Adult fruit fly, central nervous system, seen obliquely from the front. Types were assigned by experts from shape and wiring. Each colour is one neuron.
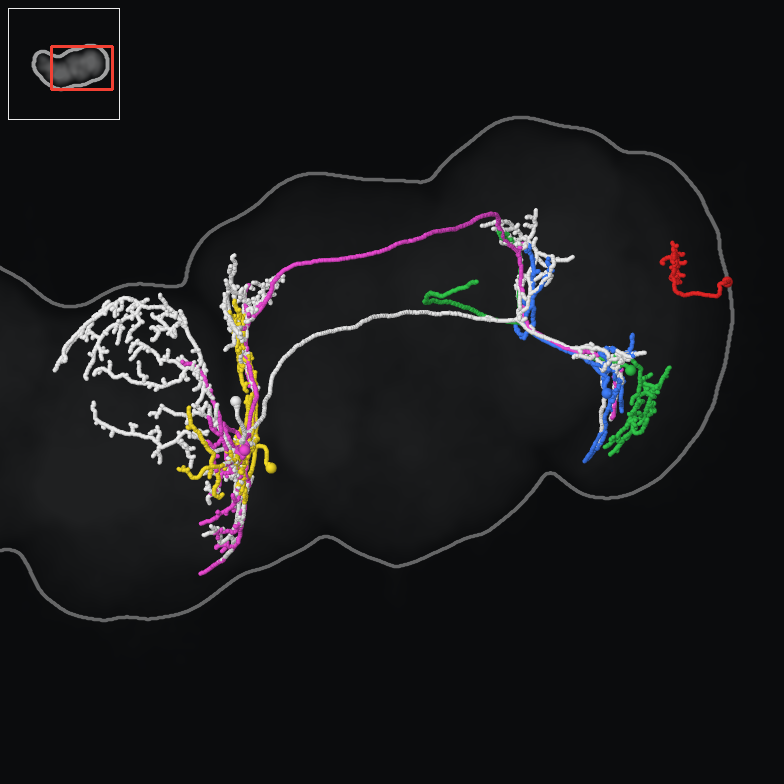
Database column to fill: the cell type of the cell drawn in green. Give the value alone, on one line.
aMe5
